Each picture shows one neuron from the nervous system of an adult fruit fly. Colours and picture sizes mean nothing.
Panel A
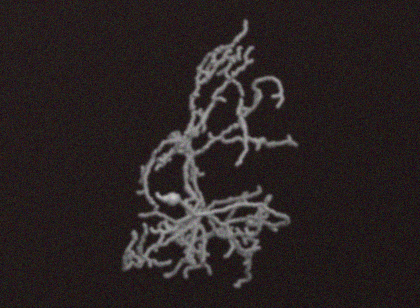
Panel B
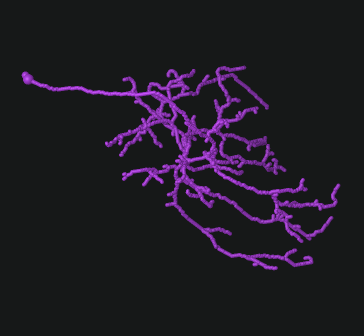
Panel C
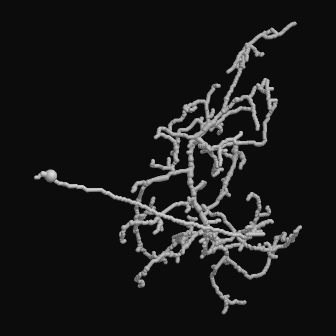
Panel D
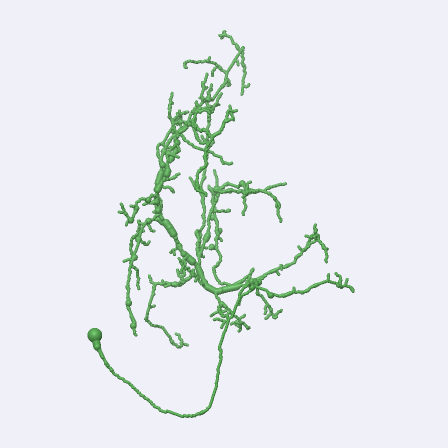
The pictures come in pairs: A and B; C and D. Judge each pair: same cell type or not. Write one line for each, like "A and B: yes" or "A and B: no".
A and B: no
C and D: yes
